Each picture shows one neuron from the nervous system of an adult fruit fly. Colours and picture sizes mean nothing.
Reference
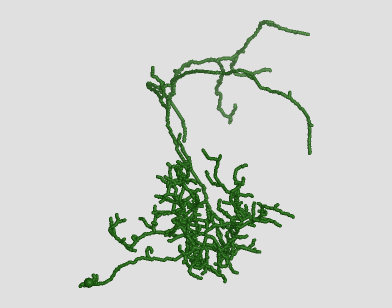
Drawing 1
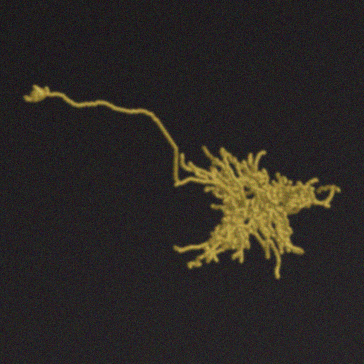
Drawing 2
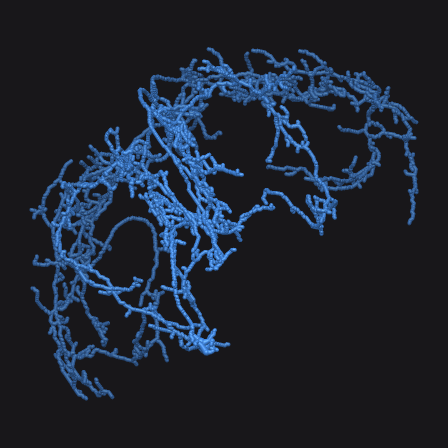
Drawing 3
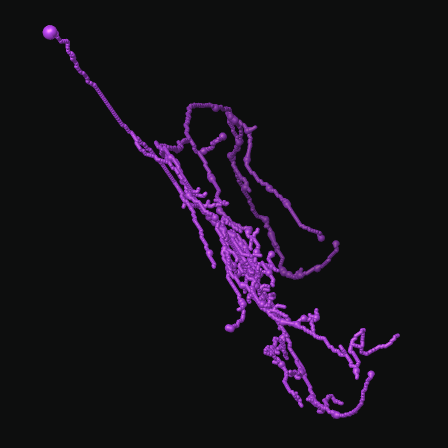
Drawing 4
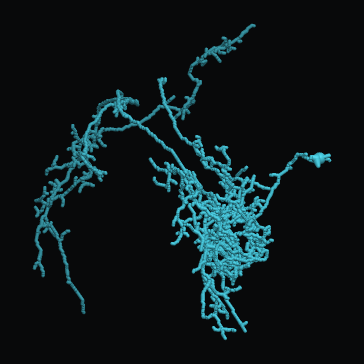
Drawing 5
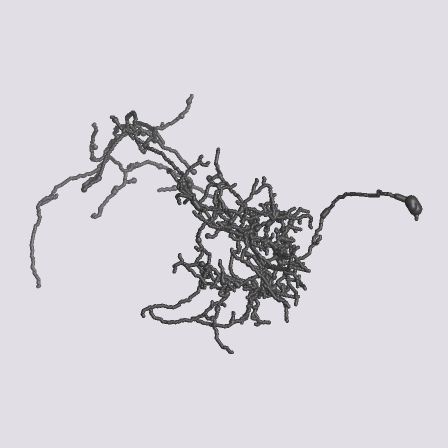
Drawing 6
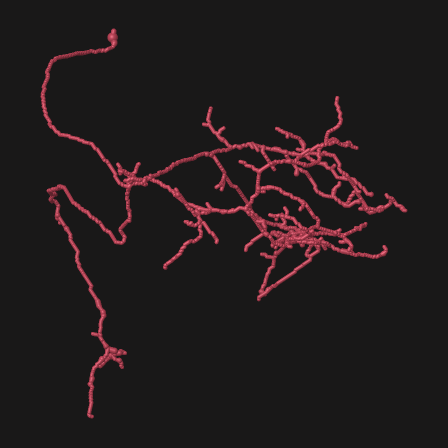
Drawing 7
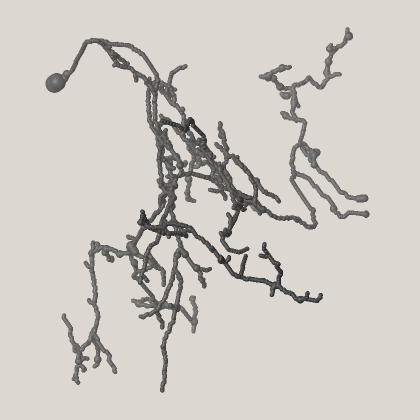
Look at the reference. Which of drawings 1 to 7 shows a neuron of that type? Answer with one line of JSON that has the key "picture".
{"picture": 5}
